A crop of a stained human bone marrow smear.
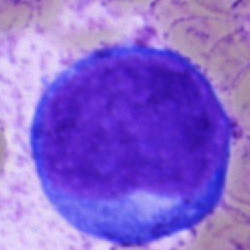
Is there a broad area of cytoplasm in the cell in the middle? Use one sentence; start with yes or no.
No, the cell does not have plenty of cytoplasm; its nucleus fills most of it.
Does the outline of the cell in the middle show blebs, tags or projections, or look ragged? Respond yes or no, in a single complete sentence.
No, the outline of the cell is not ragged or frayed; it is smooth.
